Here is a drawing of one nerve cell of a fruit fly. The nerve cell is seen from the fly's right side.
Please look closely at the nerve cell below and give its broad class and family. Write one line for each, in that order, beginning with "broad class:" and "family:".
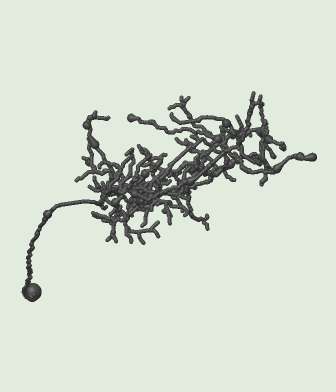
broad class: central-brain intrinsic neuron
family: hemilineage LHp1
